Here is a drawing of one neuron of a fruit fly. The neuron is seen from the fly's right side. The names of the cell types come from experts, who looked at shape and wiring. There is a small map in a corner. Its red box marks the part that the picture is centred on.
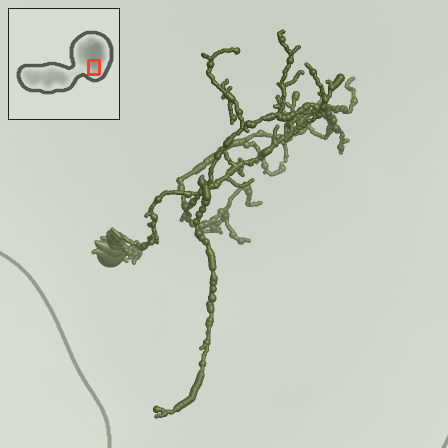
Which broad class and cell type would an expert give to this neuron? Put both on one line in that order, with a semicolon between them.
motor neuron of the brain; MN7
